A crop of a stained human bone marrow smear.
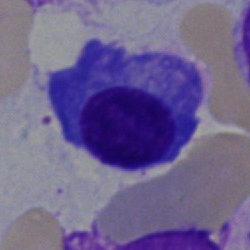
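Plasma cell, seen here in the middle of a stained bone marrow smear. Notice first how irregular the outline is, with a ragged, uneven upper border. The cytoplasm is abundant and deep blue, and most of it lies above the nucleus as a broad band. Inside the nucleus, the chromatin stains dark purple and looks dense and condensed.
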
